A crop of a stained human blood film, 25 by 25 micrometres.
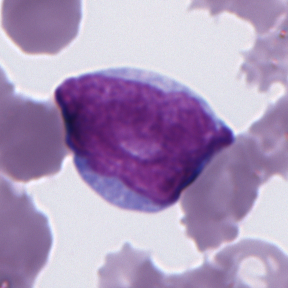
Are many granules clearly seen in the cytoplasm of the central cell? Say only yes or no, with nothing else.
No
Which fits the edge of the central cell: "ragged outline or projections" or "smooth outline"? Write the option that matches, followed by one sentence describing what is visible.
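Smooth outline. The cell's outline is smooth, without hair-like projections.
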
